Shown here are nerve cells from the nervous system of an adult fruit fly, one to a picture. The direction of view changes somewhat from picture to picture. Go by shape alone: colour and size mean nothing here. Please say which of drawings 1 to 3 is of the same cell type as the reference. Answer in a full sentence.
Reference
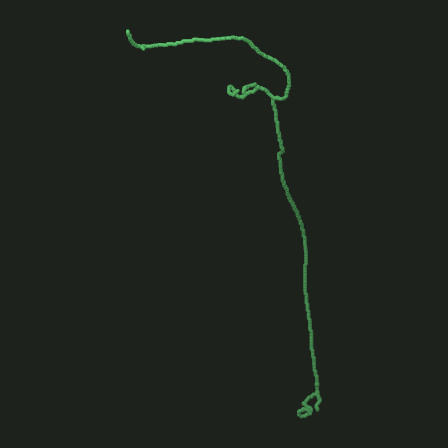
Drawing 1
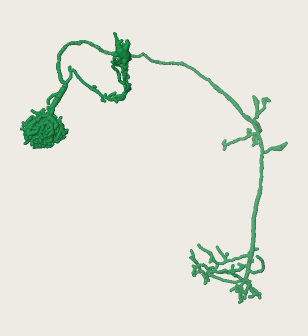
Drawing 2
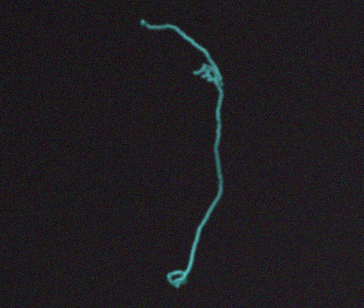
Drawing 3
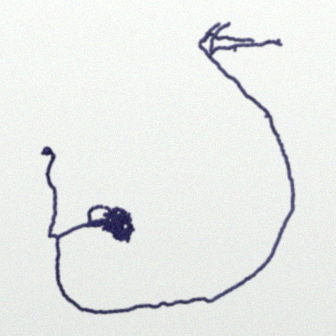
Drawing 2 shows a nerve cell of the same cell type.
